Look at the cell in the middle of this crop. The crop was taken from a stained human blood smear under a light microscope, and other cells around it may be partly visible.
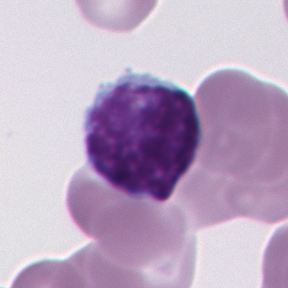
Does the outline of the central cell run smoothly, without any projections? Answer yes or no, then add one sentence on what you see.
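No. Small fine projections fringe the upper edge of the cell.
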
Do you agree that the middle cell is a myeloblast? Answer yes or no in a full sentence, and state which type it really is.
No, it is a typical lymphocyte and not a myeloblast that occupies the middle of the crop.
